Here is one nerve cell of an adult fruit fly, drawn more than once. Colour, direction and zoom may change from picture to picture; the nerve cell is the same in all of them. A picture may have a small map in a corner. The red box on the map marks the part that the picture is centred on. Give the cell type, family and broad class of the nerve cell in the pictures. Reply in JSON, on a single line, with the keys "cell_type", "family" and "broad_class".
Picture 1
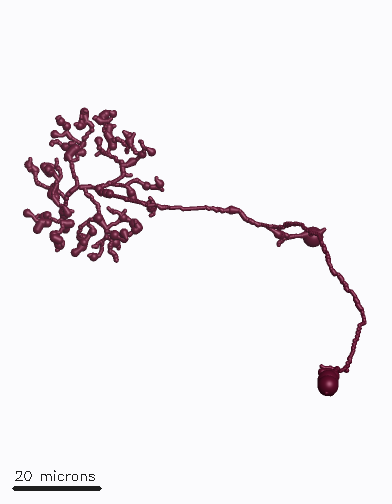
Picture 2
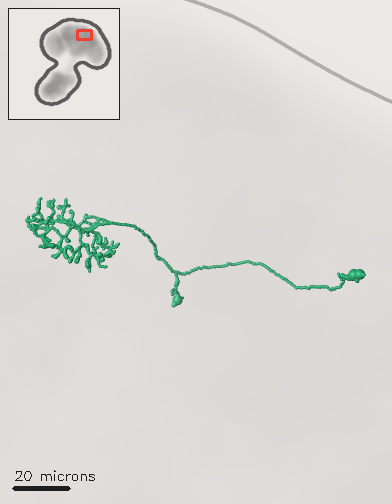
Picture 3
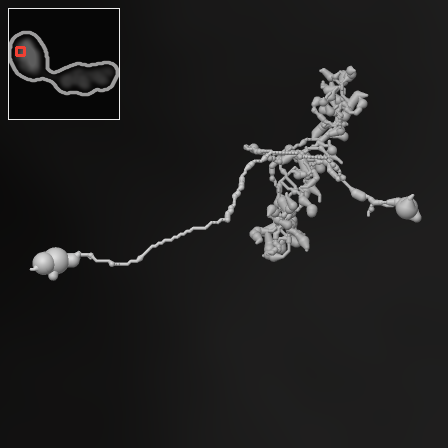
{"cell_type": "ER3d_b", "family": "hemilineage EBa1", "broad_class": "central-brain intrinsic neuron"}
